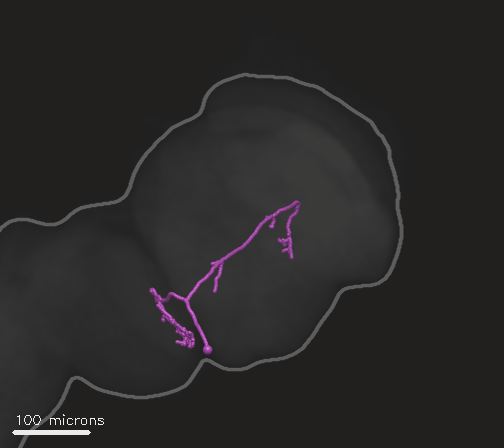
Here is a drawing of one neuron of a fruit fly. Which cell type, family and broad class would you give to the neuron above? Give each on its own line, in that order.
LT81
hemilineage VPNp1_lateral
visual projection neuron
